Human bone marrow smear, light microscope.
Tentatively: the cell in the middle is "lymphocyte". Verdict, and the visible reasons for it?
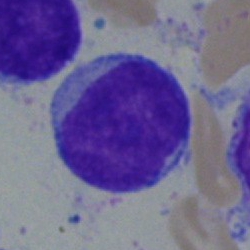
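Outline round, smooth. Nucleus off-centre toward lower right. Chromatin deep purple, finely stippled rather than coarsely clumped. Cytoplasm: scant pale blue rim, widest as a crescent at upper left; no granules, no vacuoles.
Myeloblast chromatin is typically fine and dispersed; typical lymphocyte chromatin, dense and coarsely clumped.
Stippled chromatin therefore speaks for blast and against lymphocyte.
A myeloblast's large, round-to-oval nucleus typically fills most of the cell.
Scant rim agrees.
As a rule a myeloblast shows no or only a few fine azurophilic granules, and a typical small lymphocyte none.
Absent granules fit both. Verdict: blast, not lymphocyte.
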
